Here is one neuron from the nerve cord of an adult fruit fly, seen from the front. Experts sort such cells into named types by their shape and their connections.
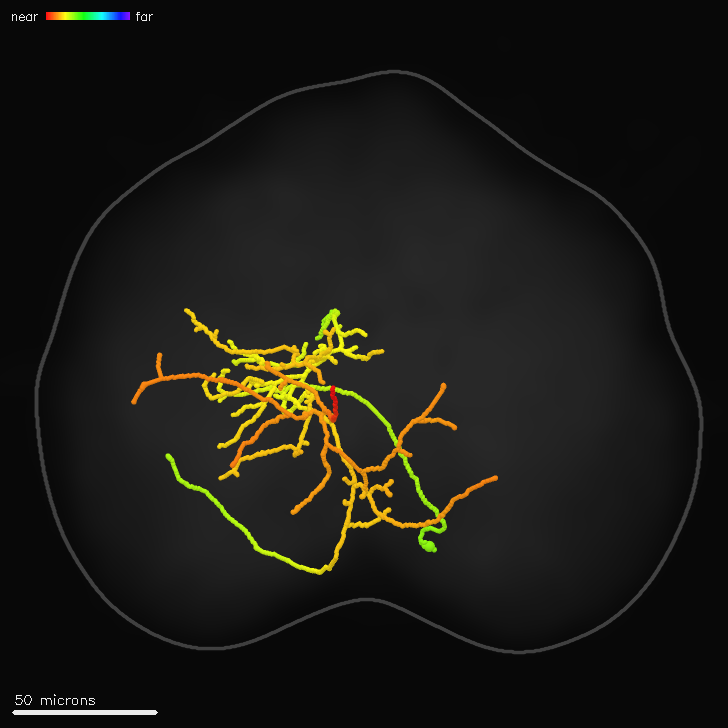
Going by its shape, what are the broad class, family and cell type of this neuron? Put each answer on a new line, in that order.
ascending neuron
hemilineage 12B
AN12B060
